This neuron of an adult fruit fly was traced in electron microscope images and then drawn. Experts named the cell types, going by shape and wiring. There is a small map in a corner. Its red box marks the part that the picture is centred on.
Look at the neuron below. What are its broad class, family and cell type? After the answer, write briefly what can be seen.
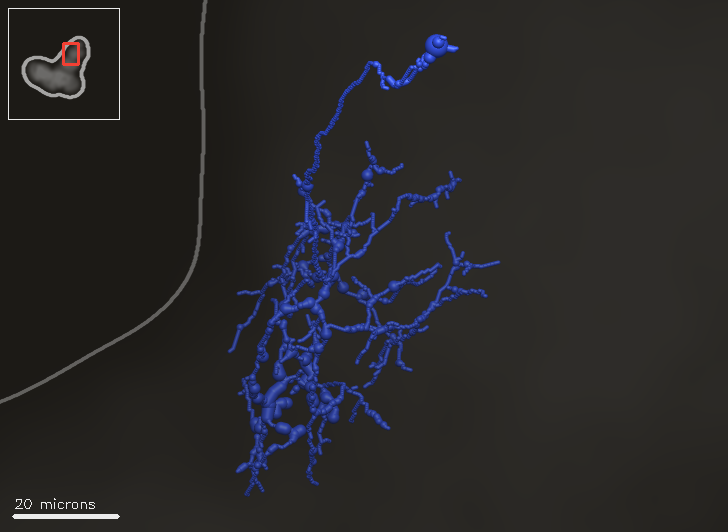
This is a nerve-cord intrinsic neuron. The family is hemilineage 16B. Its cell type is IN16B104. Its cell body lies at the top of the picture. By the scale bar it is about 90 microns tall in this view. Dozens of branch ends can be seen.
